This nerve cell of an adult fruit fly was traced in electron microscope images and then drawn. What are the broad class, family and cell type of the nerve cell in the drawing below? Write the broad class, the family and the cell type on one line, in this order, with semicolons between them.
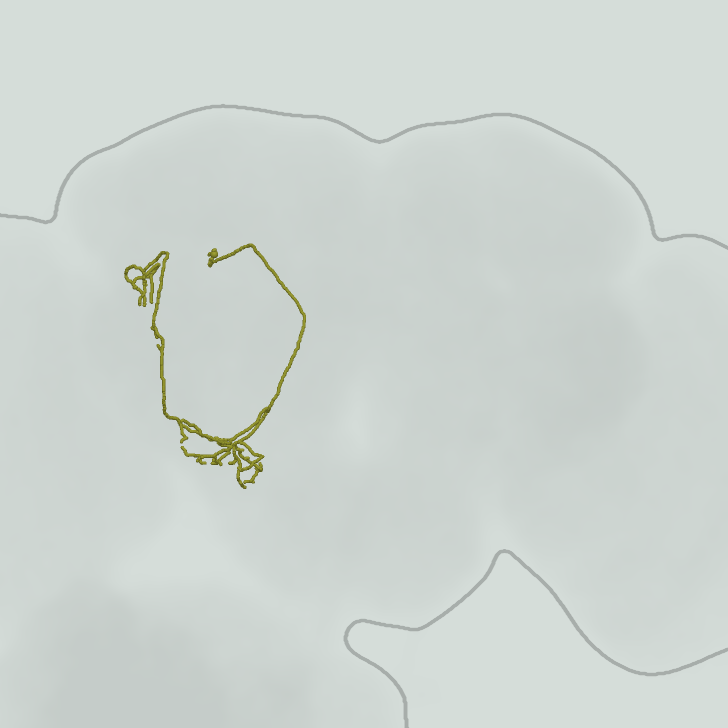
central-brain intrinsic neuron; hemilineage WEDd1; WEDPN8B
